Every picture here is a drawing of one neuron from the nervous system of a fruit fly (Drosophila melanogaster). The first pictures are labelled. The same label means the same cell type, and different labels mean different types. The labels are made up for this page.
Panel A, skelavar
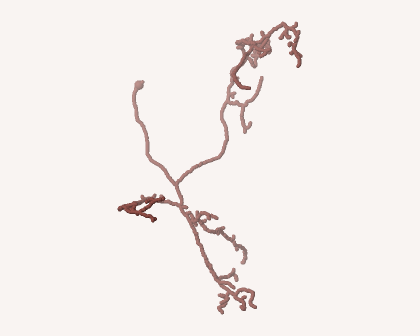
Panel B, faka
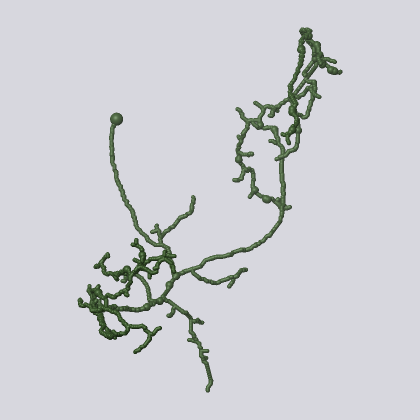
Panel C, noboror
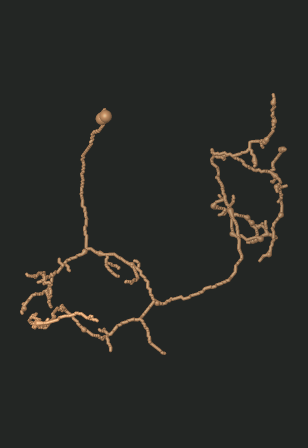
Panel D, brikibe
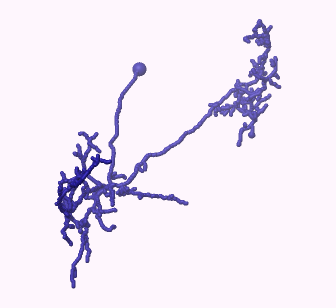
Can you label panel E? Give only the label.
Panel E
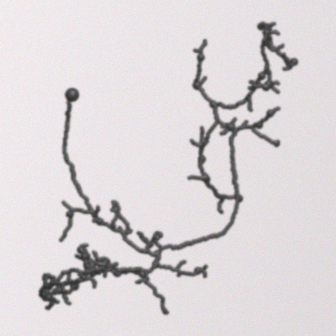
faka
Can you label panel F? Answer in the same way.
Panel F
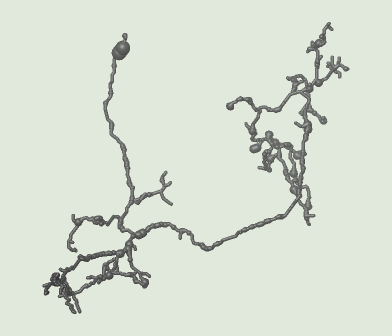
brikibe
